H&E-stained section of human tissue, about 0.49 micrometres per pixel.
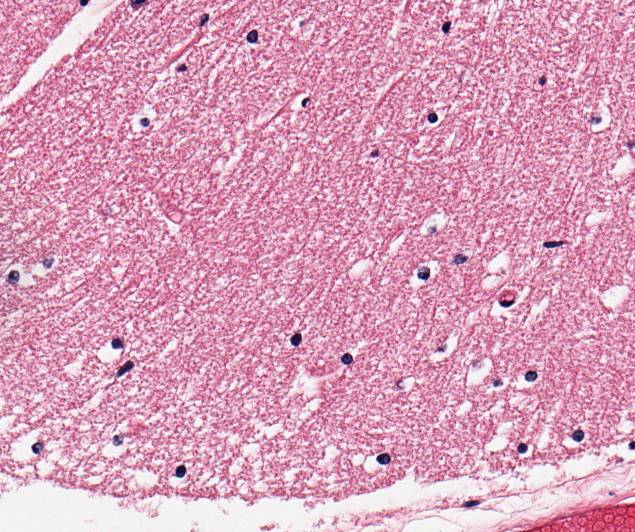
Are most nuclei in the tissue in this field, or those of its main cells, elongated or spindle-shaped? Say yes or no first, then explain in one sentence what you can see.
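No. Most of the scattered cells have small, round, densely dark-blue nuclei.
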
